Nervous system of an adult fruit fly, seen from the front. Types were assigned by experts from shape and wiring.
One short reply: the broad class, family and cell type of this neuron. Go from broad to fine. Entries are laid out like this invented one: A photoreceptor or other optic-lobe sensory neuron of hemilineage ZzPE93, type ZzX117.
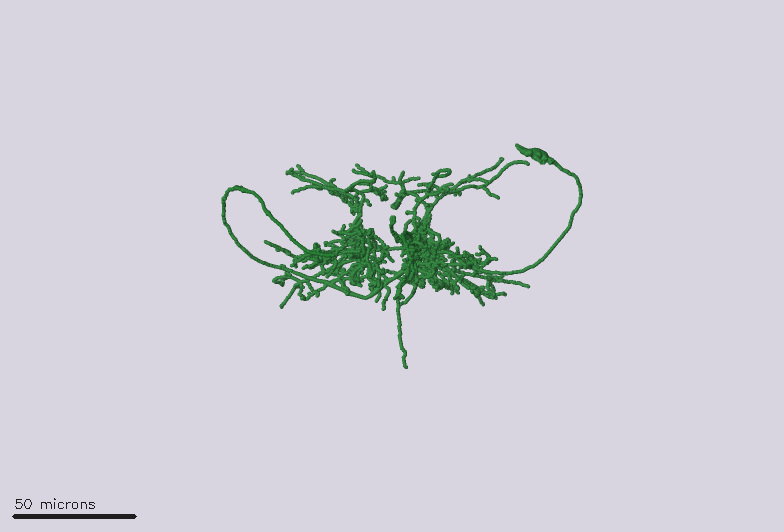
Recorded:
An ascending neuron of hemilineage 19B, type AN19B017.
